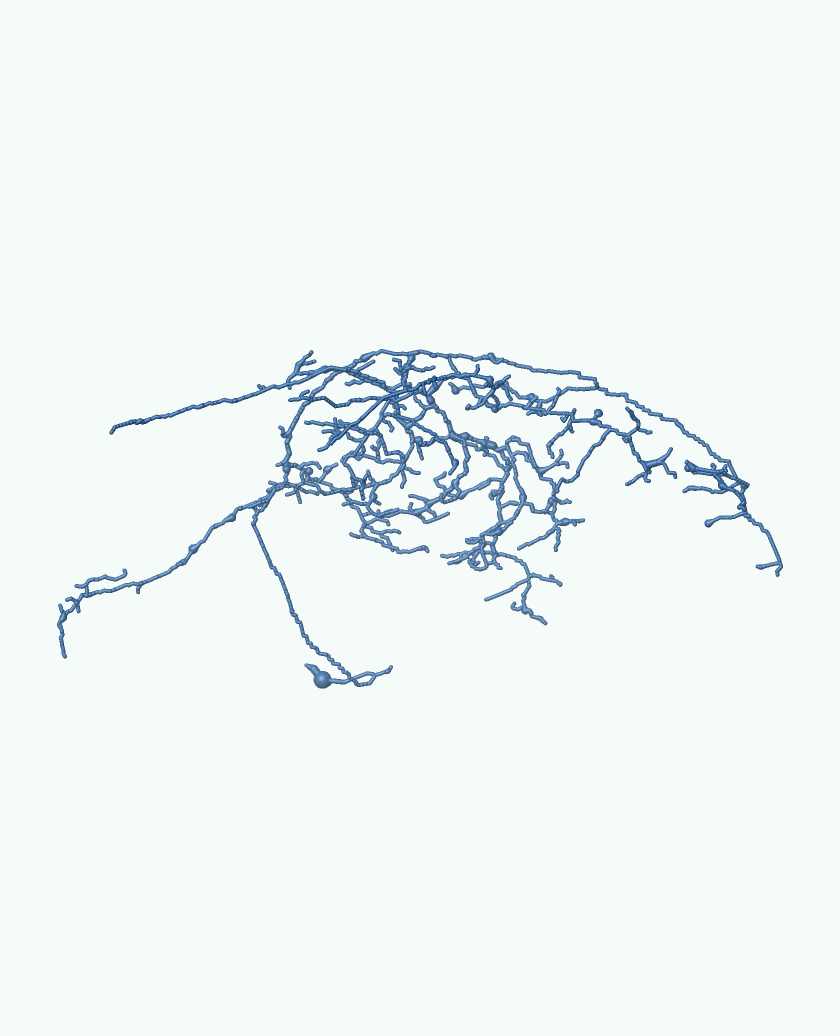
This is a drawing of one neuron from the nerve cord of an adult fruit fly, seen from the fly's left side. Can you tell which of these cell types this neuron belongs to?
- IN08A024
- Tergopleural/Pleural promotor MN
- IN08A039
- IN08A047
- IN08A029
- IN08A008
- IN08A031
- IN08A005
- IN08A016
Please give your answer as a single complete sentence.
This neuron is included in the cell type IN08A047.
